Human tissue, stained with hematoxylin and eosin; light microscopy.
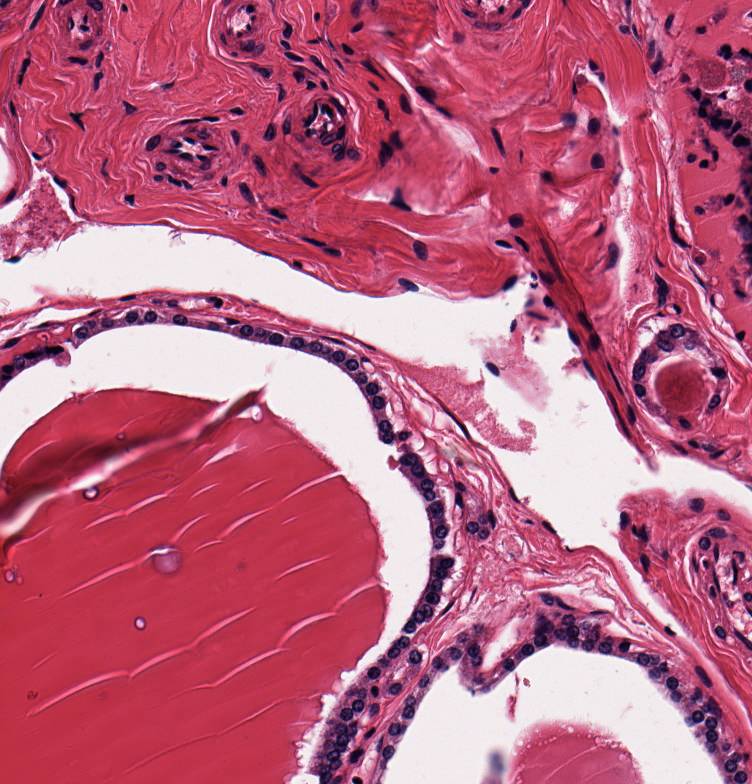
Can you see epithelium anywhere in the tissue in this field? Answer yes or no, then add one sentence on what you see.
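Yes. The curved lumen across the lower half is lined by a thin layer of low cuboidal cells with round, dark nuclei.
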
